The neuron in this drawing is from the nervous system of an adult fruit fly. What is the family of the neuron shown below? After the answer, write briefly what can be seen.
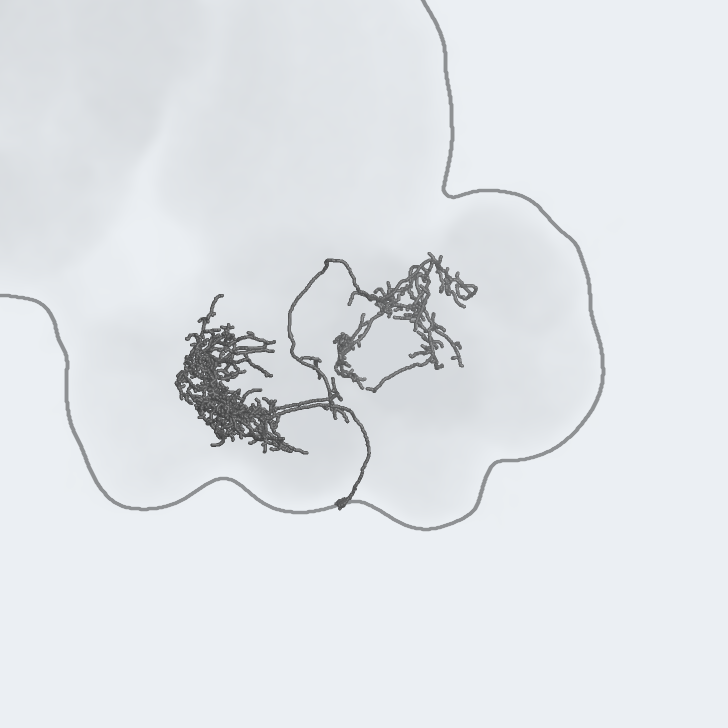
The family is hemilineage 12A. This is a nerve-cord intrinsic neuron. As drawn here it is about as wide as it is tall.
